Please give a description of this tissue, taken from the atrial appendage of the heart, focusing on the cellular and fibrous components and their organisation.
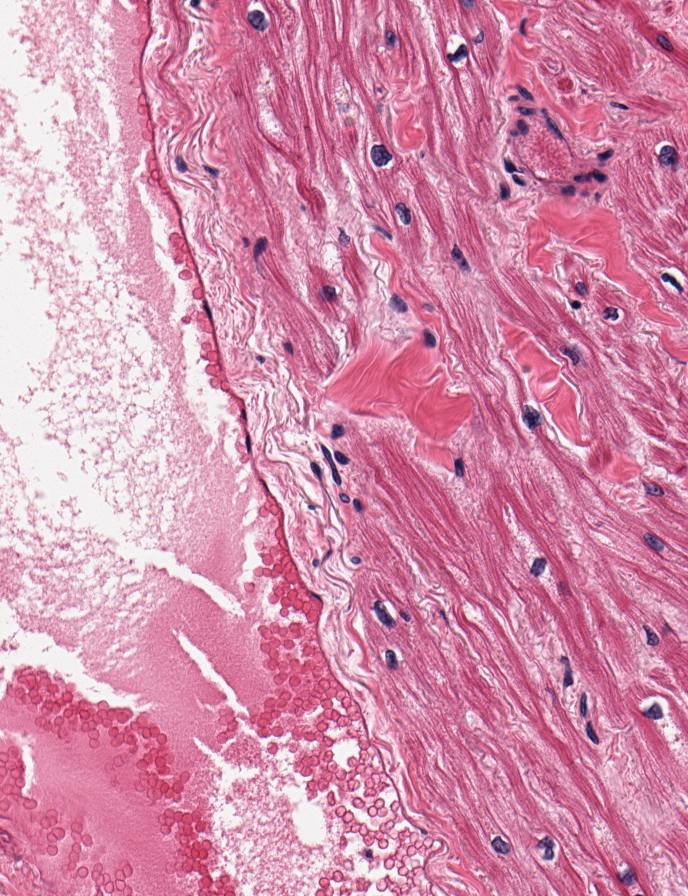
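Left: lumen containing blood; right: fibrous-muscular wall. Lumen: pale pink, finely granular proteinaceous material; red blood cells clustered along lining and at lower left. Irregular islands of homogeneous bright pink collagen between muscle bundles, upper and middle right. No fat cells in wall.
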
